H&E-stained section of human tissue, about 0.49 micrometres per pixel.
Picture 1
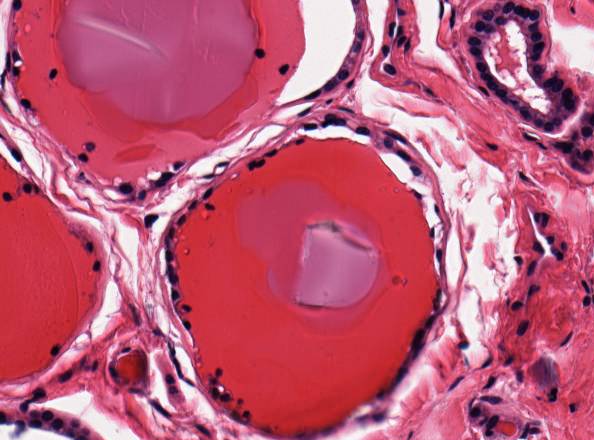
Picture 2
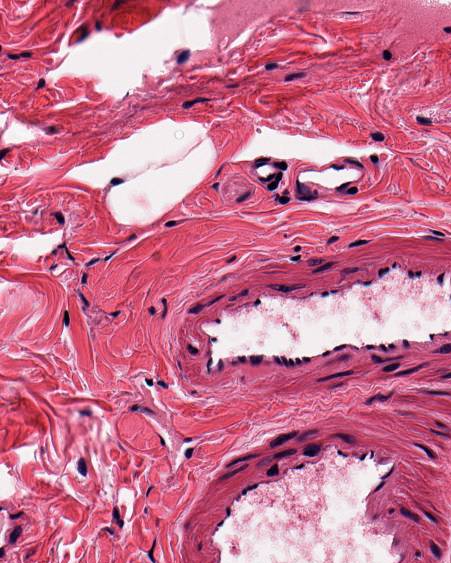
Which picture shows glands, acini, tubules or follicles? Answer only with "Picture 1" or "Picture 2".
Picture 1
